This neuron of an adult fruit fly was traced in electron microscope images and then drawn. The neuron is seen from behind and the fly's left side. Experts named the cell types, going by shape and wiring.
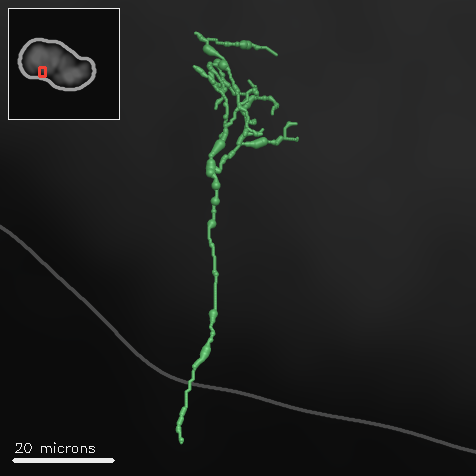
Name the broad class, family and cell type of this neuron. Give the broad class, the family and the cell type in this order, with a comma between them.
sensory neuron entering the brain, class gustatory, LB3a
